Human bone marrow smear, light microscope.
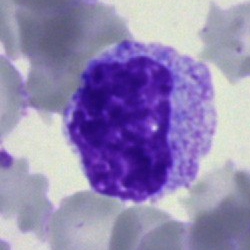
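Myelocyte: the cell in the middle of this stained human bone marrow smear. Its outline looks roughly round, as far as I can judge. The nucleus seems to sit toward the left, leaving most of the cytoplasm on the right side. That cytoplasm appears filled with many fine purple granules. Looking for clear vacuoles, I find none.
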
